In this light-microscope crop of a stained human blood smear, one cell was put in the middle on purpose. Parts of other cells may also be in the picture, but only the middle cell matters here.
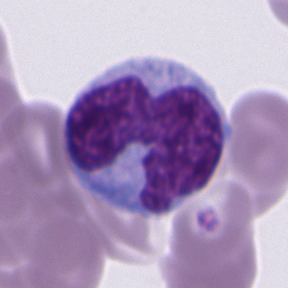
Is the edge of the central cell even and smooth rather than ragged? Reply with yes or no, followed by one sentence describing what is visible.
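Yes. The cell outline is roughly round with a smooth edge.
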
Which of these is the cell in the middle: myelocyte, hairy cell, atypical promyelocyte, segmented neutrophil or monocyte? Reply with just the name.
monocyte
